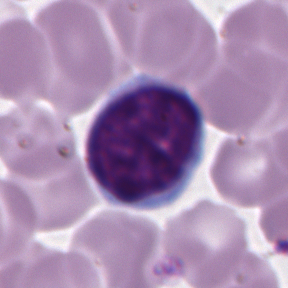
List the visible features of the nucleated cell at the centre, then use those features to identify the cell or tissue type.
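The cell has a round outline with a smooth edge. Its cytoplasm is pale blue and forms only a thin rim around the nucleus. No granules are visible in the cytoplasm. This is a typical lymphocyte.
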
